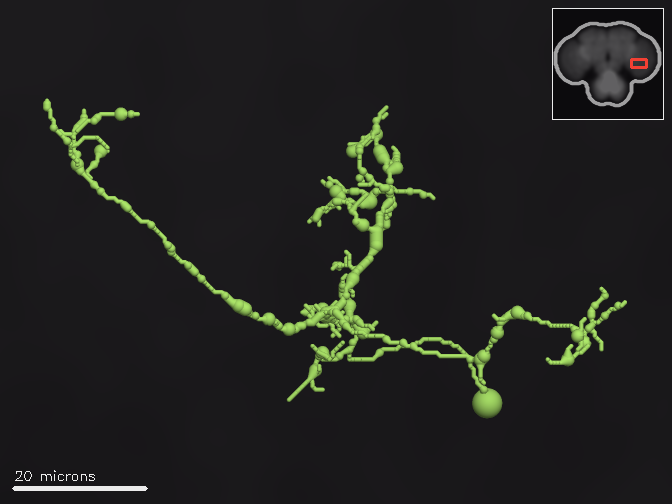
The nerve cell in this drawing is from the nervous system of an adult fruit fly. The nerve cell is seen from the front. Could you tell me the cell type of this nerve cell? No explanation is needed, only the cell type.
Y12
